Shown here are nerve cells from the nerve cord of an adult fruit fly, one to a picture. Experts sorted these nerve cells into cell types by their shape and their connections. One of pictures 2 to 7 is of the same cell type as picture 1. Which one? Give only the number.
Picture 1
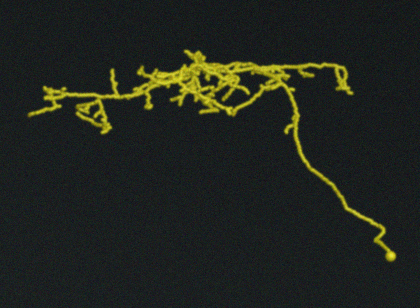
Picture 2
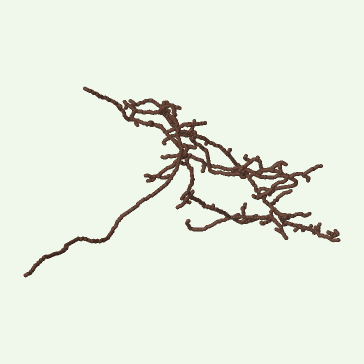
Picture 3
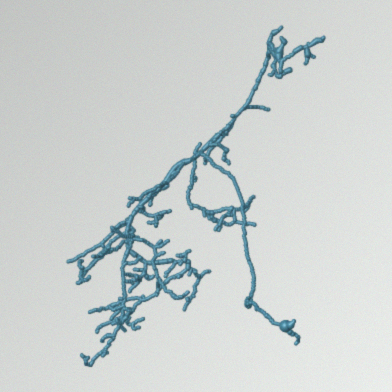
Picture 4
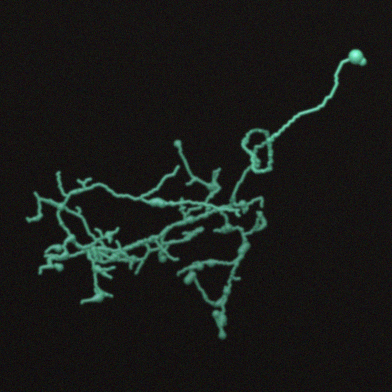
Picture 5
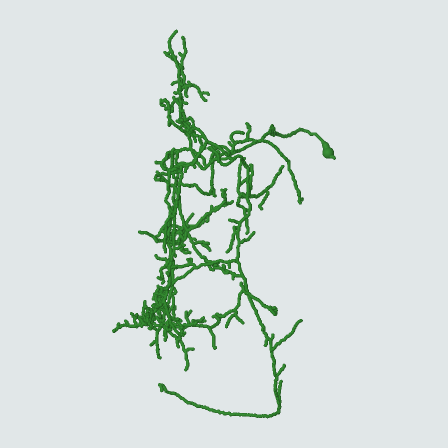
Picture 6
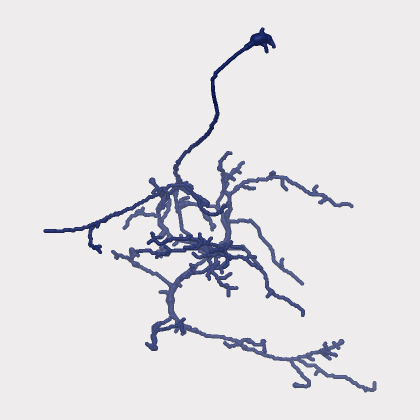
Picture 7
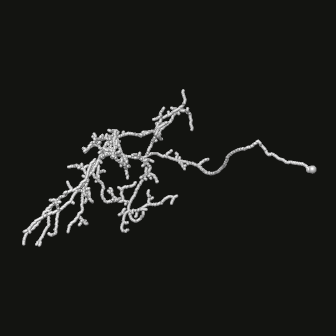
7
